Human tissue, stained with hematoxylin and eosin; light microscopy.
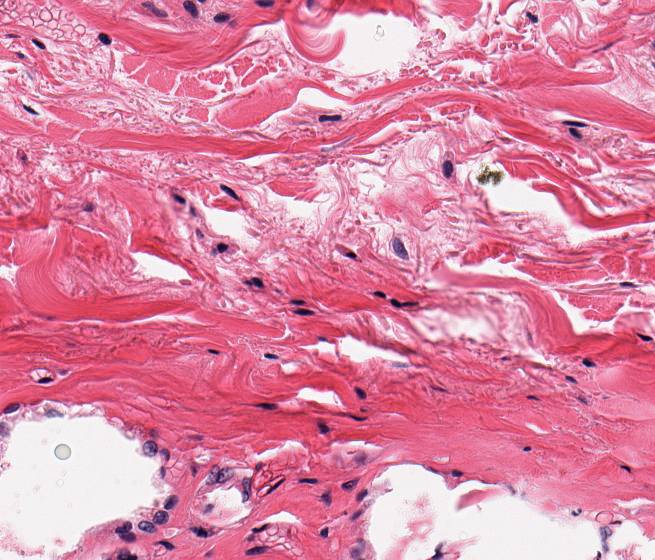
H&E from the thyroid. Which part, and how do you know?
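What we have is dense connective tissue. First check: thick pink collagen bundles fill most of the field, running roughly horizontally.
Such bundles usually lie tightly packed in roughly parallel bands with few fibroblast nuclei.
Second check: sparse, dark, spindle-shaped fibroblast nuclei lie between bundles.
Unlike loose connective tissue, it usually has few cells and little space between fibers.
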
